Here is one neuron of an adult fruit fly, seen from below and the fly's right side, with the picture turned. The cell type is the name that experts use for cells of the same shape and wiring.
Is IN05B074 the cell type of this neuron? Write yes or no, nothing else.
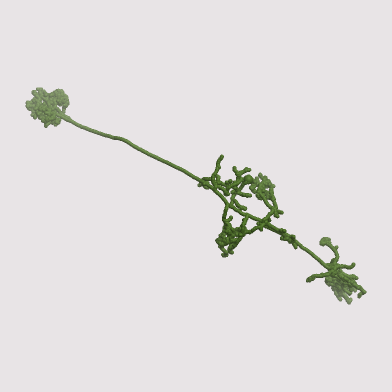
no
